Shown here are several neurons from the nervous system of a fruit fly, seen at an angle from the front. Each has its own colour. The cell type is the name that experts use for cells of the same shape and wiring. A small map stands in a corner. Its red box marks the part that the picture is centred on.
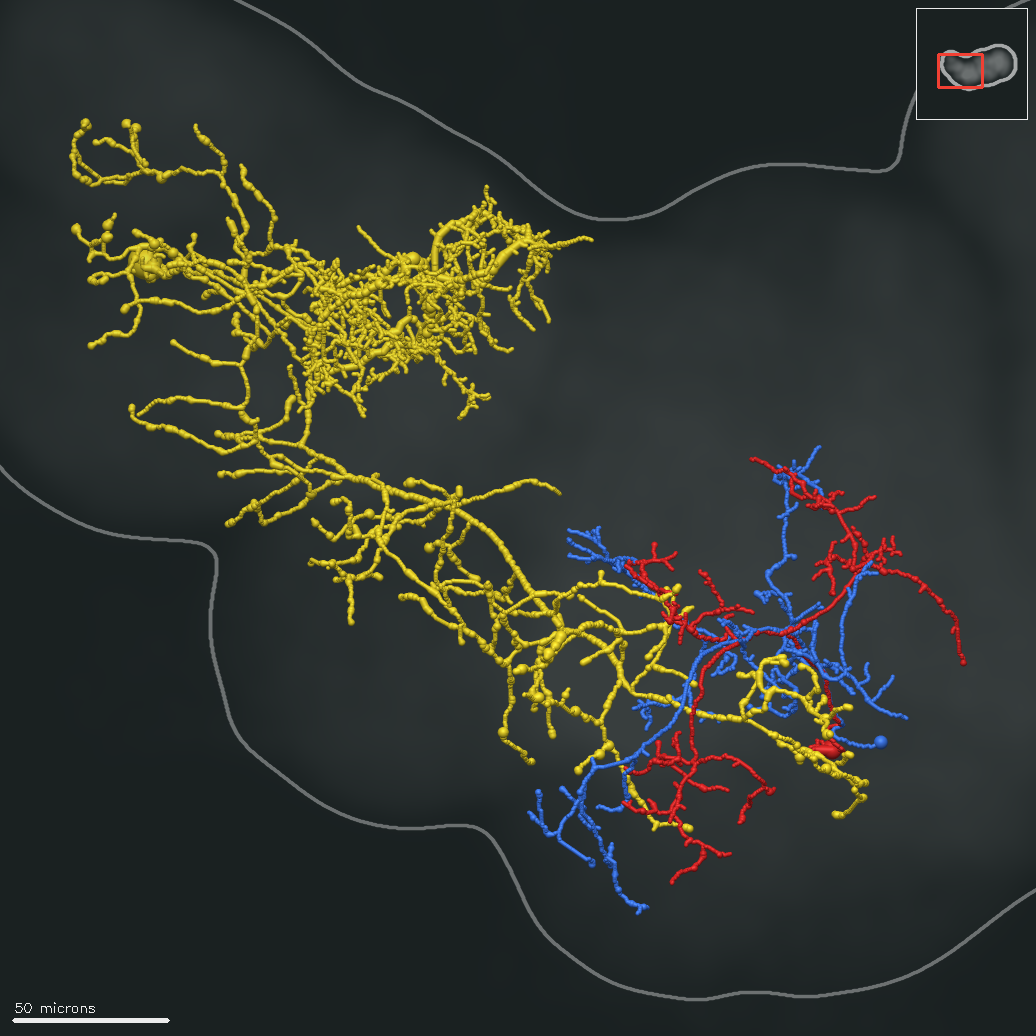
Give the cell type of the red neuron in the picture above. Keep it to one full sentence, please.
With respect to cell type, this neuron is IN12B086.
